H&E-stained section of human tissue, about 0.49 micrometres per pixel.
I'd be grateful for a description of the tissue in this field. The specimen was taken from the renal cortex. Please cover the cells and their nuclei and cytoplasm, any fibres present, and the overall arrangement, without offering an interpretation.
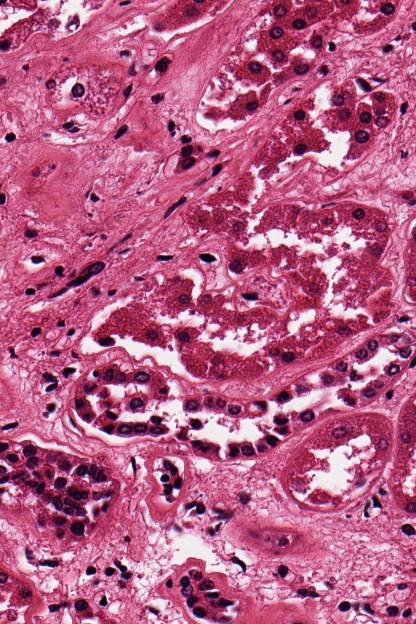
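Looking at the nests, their cells have abundant, granular, deeply eosinophilic cytoplasm. The nest at the lower left has more crowded, darker nuclei than those in the centre. Near the lower centre, a rounded unit with a thin eosinophilic outline has a single row of cuboidal cells lining a central space. I find no fat cells in this field.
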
